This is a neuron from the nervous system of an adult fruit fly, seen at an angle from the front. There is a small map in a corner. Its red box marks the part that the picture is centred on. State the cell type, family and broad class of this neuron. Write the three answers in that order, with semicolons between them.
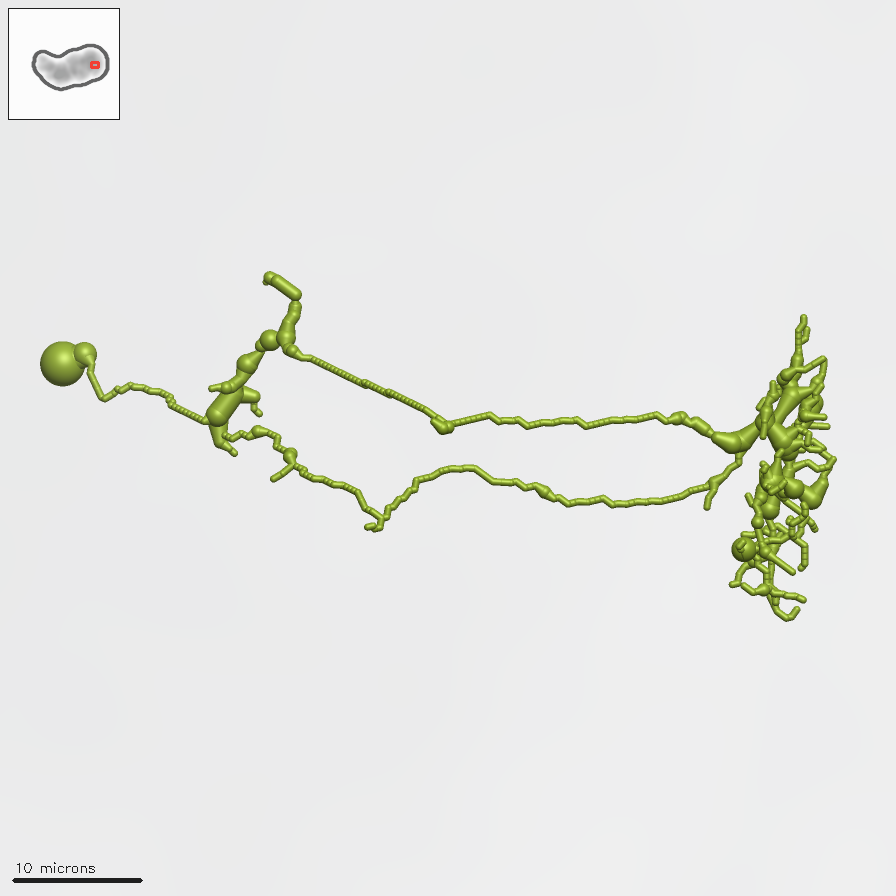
T4c; T; optic-lobe intrinsic neuron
